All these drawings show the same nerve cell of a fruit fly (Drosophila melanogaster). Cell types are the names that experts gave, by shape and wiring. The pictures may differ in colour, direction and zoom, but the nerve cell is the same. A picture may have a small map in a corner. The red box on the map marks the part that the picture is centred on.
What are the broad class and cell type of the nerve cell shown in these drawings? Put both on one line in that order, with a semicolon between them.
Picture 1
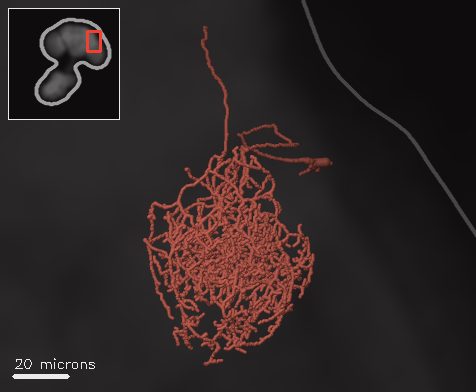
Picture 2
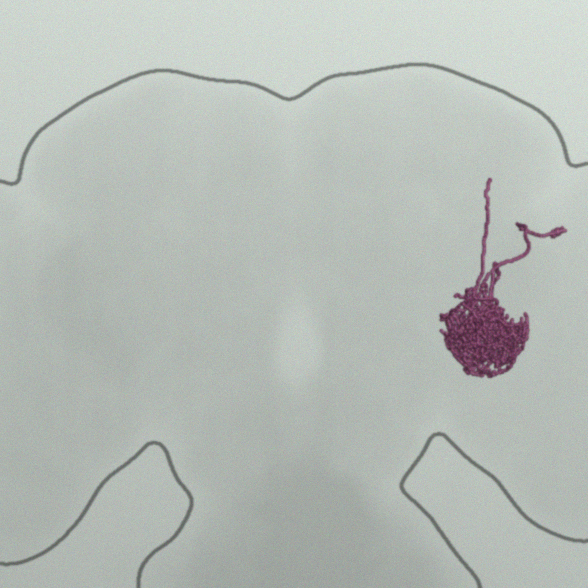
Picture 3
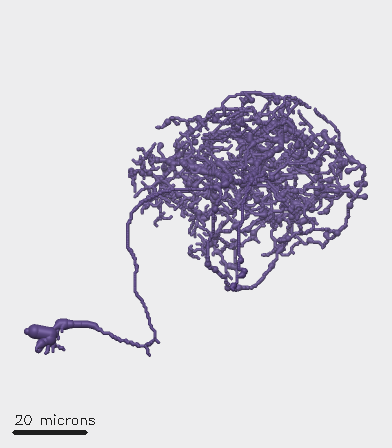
central-brain intrinsic neuron; AVLP216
